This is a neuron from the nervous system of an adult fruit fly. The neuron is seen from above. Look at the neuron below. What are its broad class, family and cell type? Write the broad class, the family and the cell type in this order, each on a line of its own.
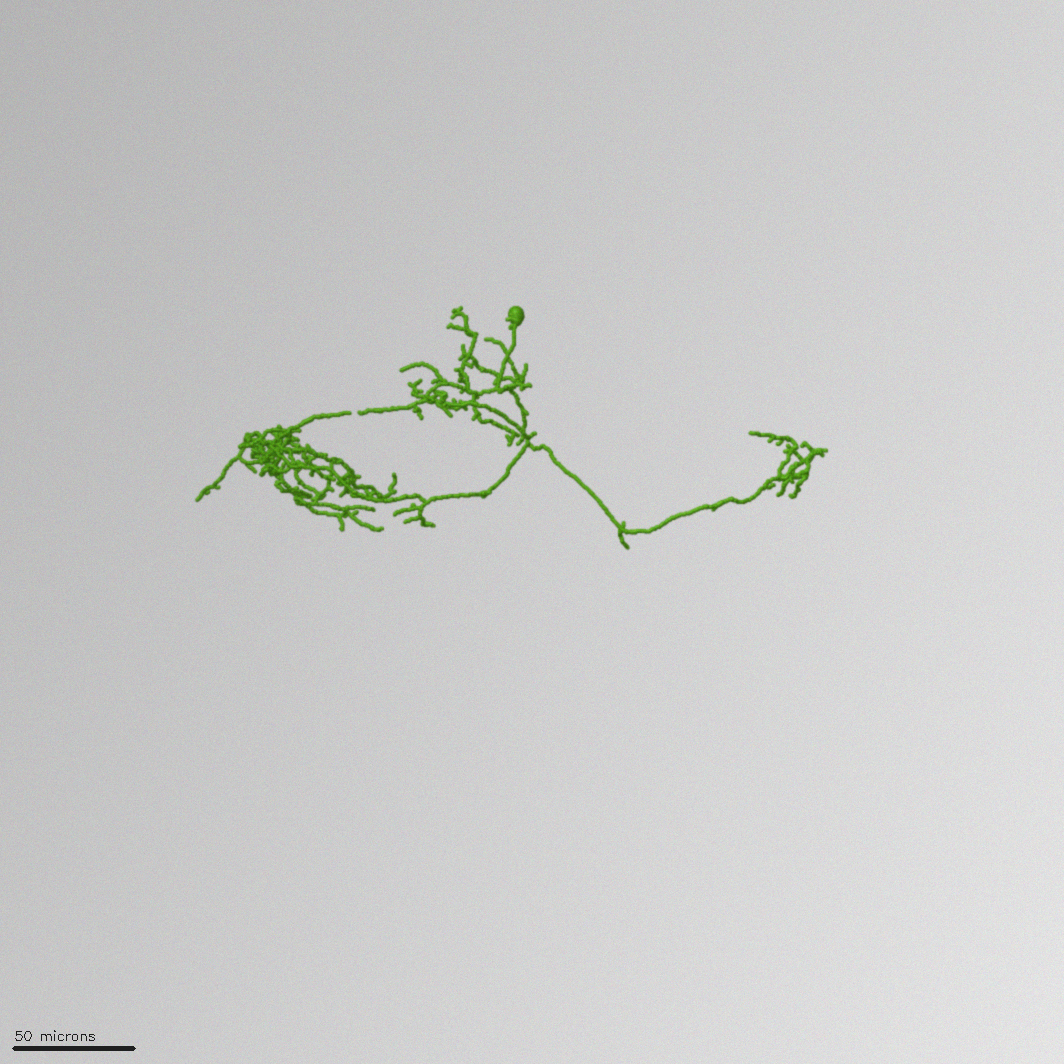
central-brain intrinsic neuron
hemilineage SMPad1
SMP703m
